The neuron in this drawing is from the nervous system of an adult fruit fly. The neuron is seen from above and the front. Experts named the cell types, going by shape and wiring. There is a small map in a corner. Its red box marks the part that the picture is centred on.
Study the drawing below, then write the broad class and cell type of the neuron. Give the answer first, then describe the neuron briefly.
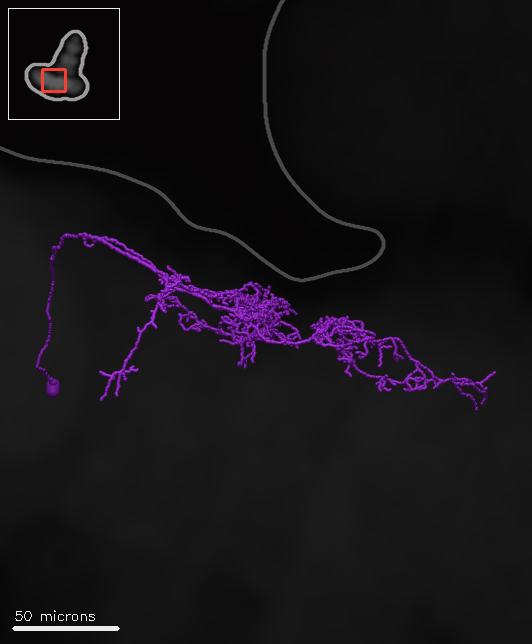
It is a central-brain intrinsic neuron. It is of cell type ATL042. Its cell body lies on the left of the picture. By the scale bar it is about 200 microns wide in this view. Dozens of branch ends can be seen.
